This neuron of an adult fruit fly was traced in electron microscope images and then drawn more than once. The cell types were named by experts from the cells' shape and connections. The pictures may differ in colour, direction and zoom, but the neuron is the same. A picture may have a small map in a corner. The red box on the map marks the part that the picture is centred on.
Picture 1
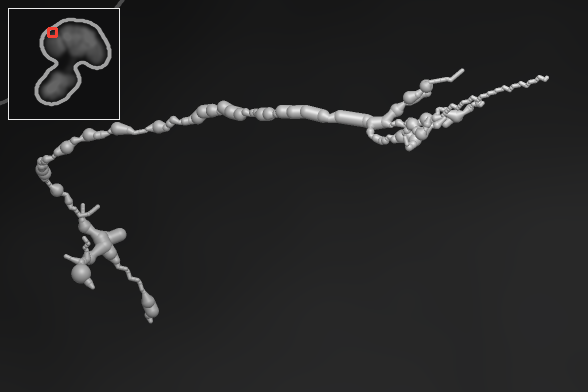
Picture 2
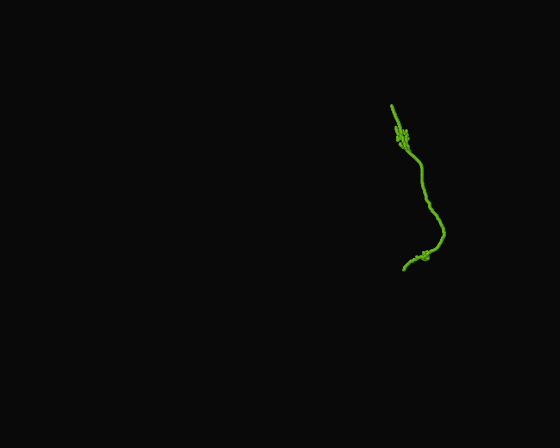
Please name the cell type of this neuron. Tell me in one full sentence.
With respect to cell type, this neuron is L4.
